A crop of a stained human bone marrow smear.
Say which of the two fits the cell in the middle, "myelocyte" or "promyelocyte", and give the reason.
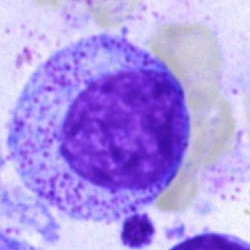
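The answer is myelocyte, not promyelocyte. The cell has a round outline, and its nucleus lies off-centre, toward the right side. The chromatin looks mottled rather than evenly smooth, and the cytoplasm is pale blue.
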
